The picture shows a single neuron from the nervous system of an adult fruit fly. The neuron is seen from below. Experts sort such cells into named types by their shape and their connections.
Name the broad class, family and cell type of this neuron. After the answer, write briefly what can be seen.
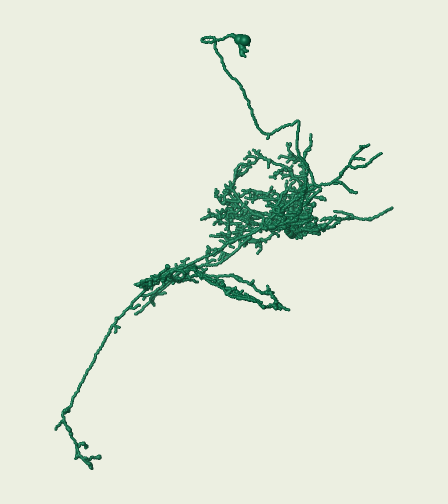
Its broad class is nerve-cord intrinsic neuron. The family is hemilineage 01A. It is of cell type IN01A031. The picture shows dozens of branch ends. As drawn here it is taller than it is wide.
